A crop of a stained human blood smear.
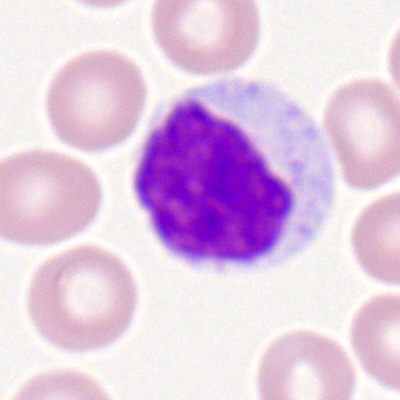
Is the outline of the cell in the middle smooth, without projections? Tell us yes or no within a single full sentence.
Yes, there is a smooth outline around the cell, free of projections.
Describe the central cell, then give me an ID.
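First, the chromatin is dense and dark purple, with coarse clumps. Second, no nucleoli can be made out in the nucleus. Third, the cytoplasm carries a few small reddish-purple granules and shows no vacuoles. The cell is a lymphocyte.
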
